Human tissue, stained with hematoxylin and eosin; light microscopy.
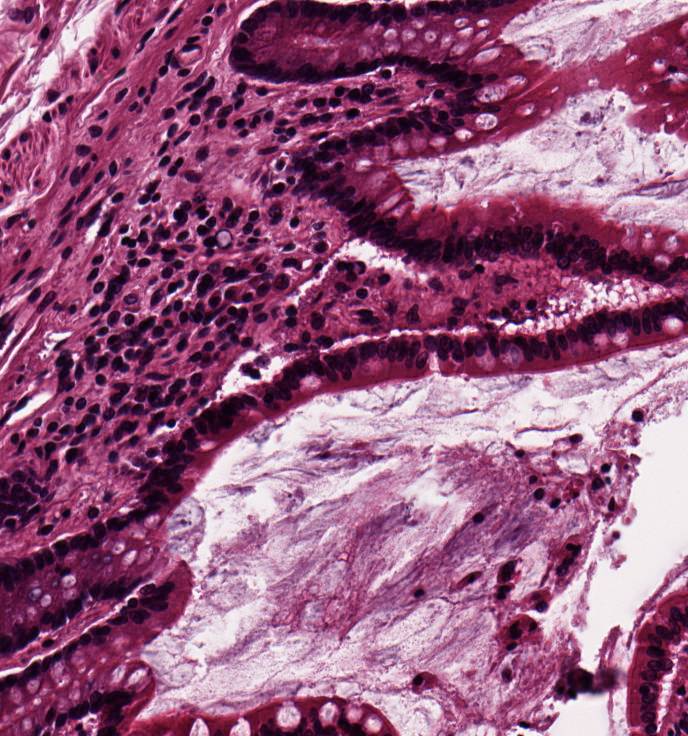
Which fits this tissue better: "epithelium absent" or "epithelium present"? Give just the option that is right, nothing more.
Epithelium present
